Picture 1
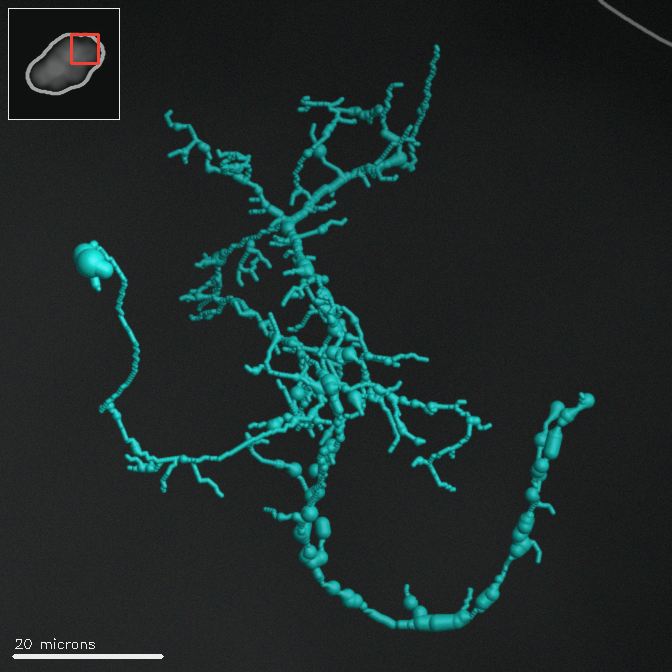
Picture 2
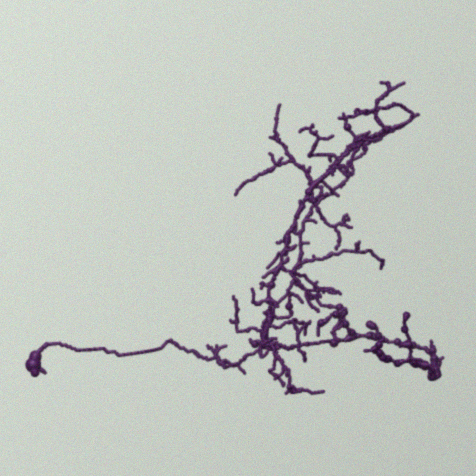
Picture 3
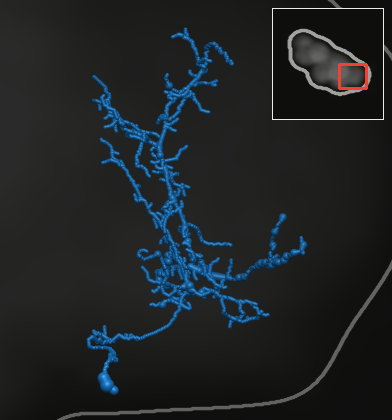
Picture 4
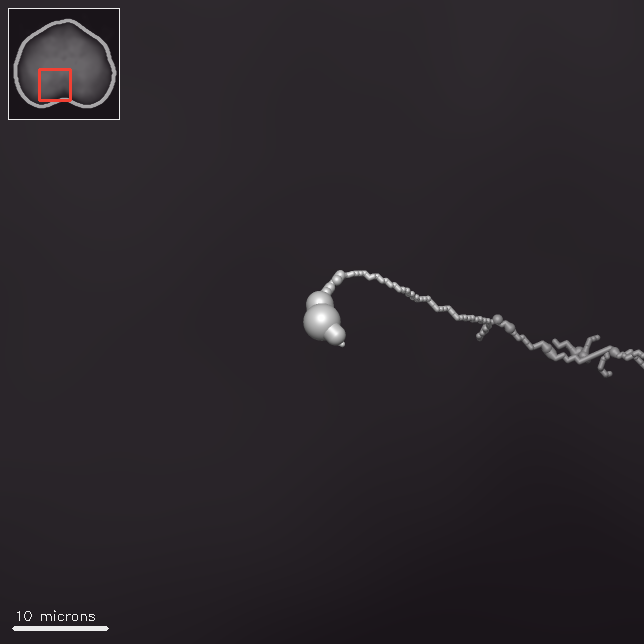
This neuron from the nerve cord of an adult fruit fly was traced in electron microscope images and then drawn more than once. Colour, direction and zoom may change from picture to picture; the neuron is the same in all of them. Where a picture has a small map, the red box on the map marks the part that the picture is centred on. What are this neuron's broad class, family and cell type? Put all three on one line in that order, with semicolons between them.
nerve-cord intrinsic neuron; hemilineage 14A; IN14A055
